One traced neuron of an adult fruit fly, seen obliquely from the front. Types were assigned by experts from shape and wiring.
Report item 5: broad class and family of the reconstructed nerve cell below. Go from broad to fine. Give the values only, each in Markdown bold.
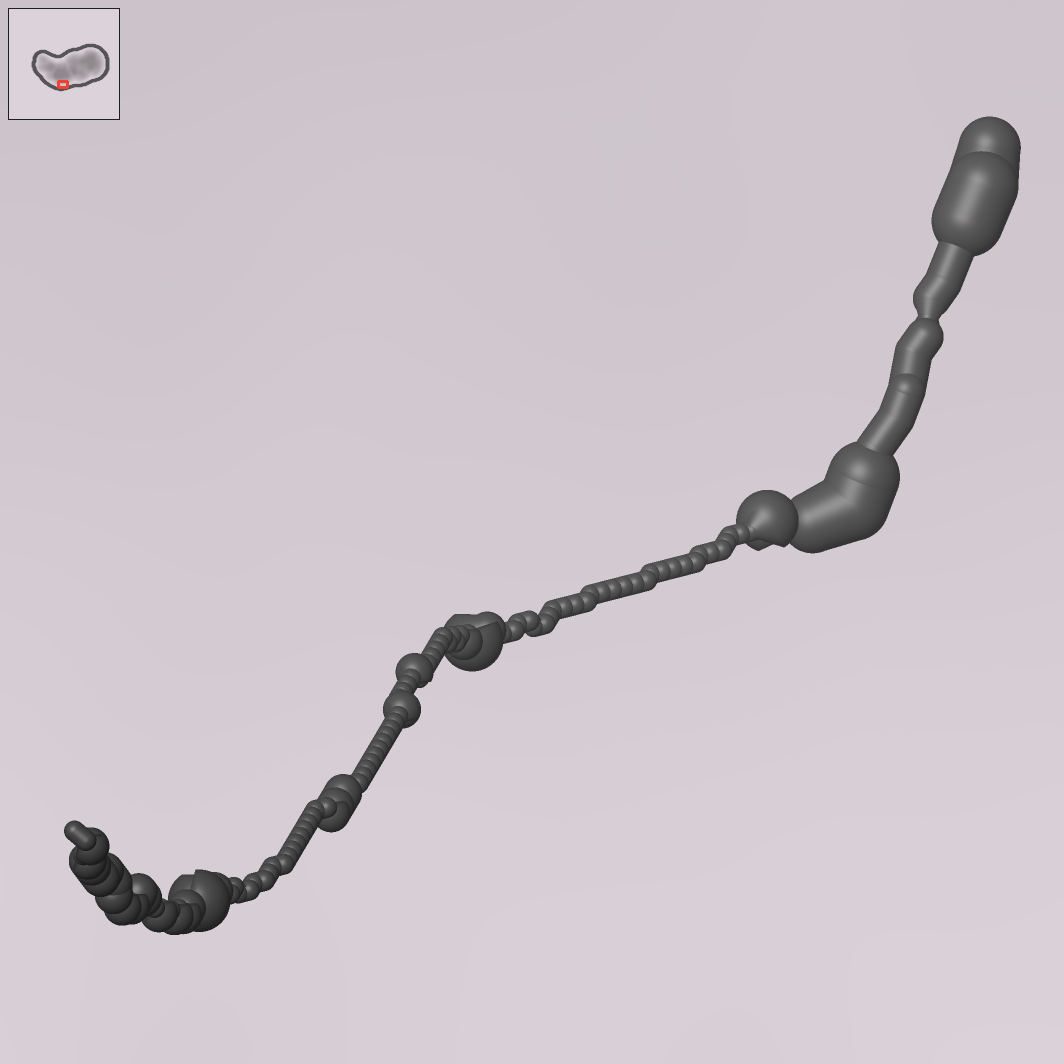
**photoreceptor or other optic-lobe sensory neuron**, **class visual**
